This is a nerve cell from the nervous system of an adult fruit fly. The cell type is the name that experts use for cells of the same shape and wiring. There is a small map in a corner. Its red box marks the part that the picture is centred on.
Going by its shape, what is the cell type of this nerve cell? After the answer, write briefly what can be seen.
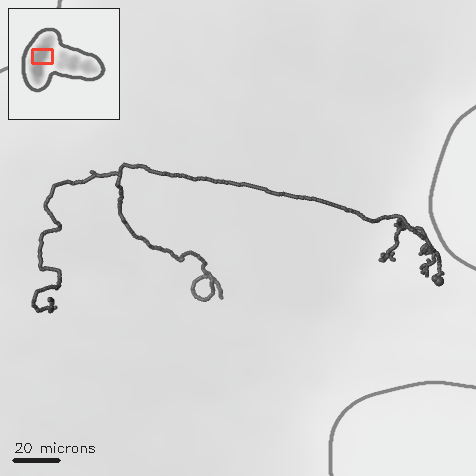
It is of cell type KCab-m. This is a central-brain intrinsic neuron. Its cell body lies on the right of the picture. By the scale bar it is about 180 microns wide in this view.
